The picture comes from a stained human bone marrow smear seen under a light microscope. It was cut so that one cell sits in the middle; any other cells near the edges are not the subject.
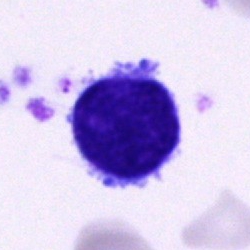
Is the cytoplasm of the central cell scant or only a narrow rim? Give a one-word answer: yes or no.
Yes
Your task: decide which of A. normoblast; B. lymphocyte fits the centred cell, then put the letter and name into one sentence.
Identified correctly by option B, the cell in the middle is a lymphocyte.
